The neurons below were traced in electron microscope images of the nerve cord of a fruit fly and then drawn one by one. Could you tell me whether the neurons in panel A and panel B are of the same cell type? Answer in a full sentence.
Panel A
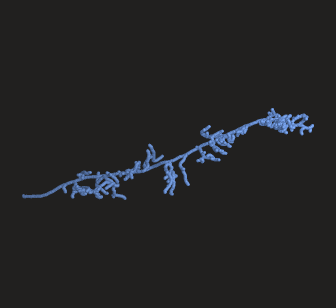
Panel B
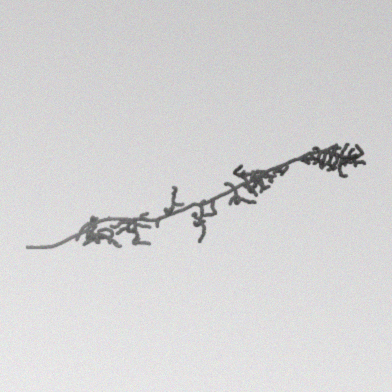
They are of the same cell type.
